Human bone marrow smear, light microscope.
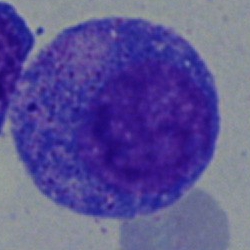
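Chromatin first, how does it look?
Finely textured and evenly spread, no coarse clumps.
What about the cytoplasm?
Blue, forming a broad rim that's widest on the left, and no clear vacuoles in it.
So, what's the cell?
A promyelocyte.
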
